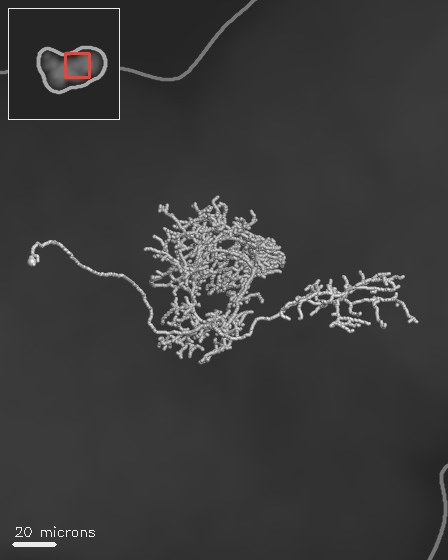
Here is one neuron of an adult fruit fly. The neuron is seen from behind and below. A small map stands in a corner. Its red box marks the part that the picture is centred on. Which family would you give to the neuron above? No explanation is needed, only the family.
MBON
